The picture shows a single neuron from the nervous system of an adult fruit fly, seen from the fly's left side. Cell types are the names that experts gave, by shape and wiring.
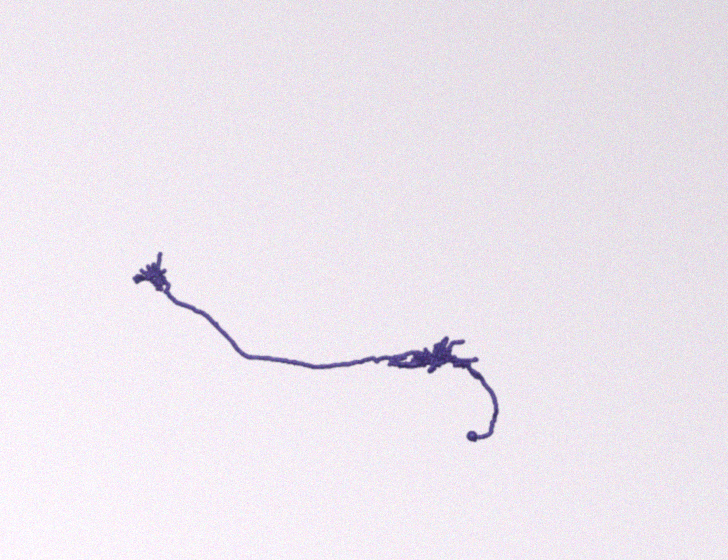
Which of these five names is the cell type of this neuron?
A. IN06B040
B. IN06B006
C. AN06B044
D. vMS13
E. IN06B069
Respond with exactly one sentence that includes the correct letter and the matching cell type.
The neuron is typed vMS13, per option D.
